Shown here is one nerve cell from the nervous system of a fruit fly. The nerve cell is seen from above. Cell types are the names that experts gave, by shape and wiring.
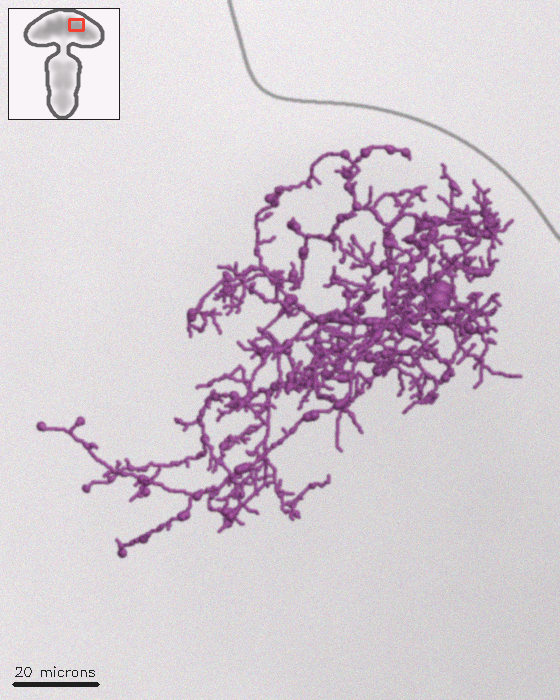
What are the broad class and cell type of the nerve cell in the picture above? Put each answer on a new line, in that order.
central-brain intrinsic neuron
AVLP402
